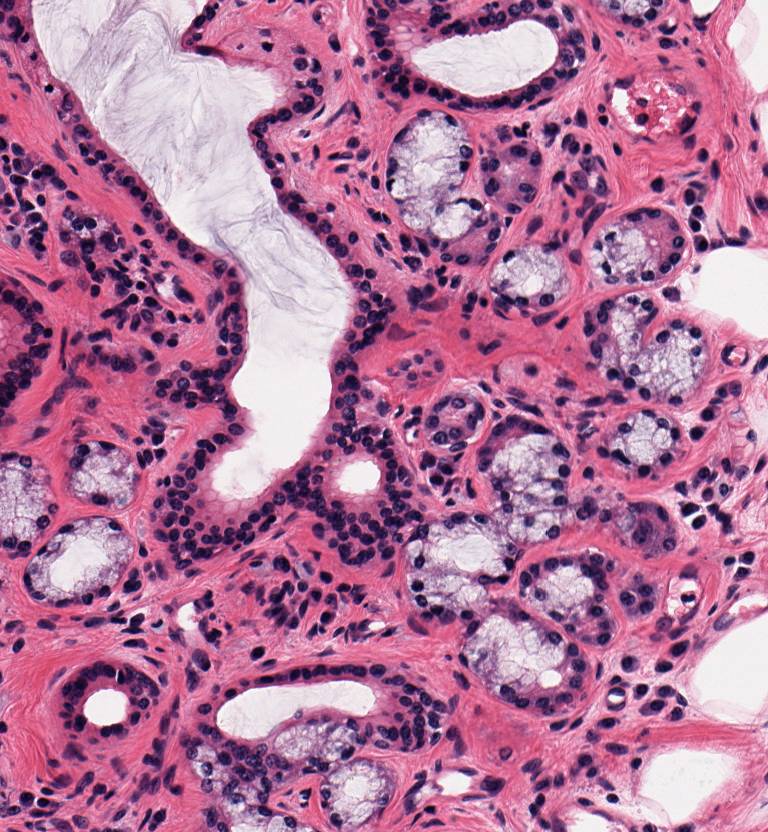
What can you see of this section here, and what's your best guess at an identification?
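Trace the large irregular branching duct from the upper left corner toward the centre; small rounded glands cluster around it. Most lie in the right half, filled by cells of pale foamy cytoplasm whose small dark nuclei hug each gland's outer edge. This is minor salivary gland.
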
